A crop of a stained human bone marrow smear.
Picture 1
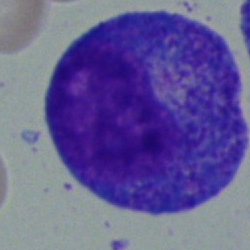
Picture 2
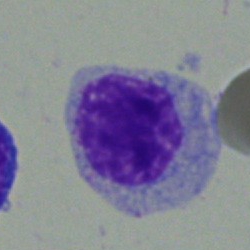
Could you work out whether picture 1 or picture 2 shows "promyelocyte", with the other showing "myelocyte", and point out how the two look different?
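Picture 1 shows a promyelocyte; picture 2 shows a myelocyte. In picture 1 the nucleus fills most of the cell toward the lower left, its chromatin dark purple and finely textured; paler bluish-purple cytoplasm at upper right holds fine purplish-red granules.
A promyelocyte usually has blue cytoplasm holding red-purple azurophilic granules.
In picture 2 the outline is irregular and somewhat angular, and the off-centre nucleus lies toward the upper left. Its cytoplasm forms a moderate pale greyish-blue rim, widest on the right and lower side, with no coarse dark granules.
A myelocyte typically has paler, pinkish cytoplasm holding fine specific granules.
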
